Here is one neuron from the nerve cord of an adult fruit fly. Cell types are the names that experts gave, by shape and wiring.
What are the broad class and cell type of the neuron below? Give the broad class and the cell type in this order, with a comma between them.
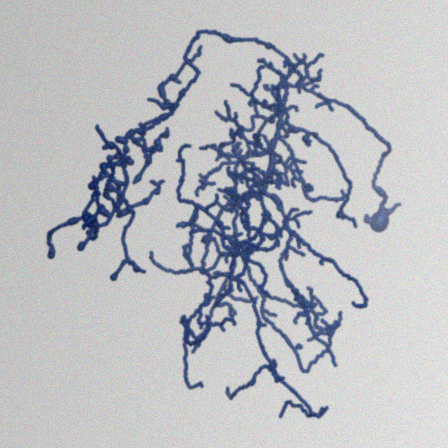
nerve-cord intrinsic neuron, INXXX353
